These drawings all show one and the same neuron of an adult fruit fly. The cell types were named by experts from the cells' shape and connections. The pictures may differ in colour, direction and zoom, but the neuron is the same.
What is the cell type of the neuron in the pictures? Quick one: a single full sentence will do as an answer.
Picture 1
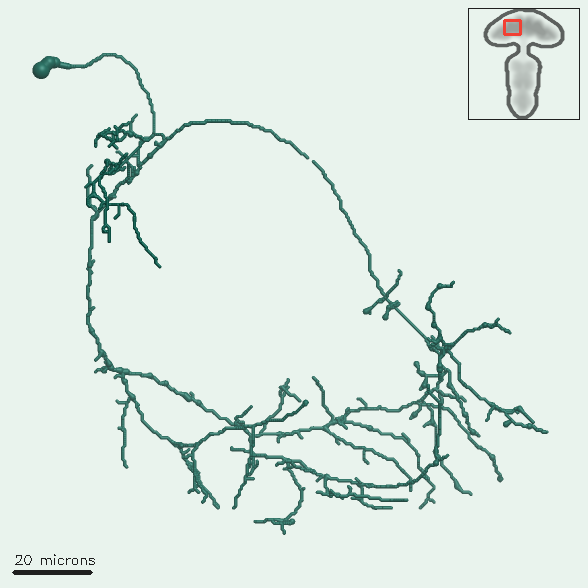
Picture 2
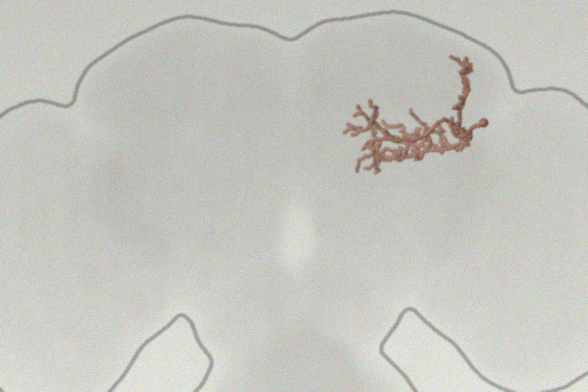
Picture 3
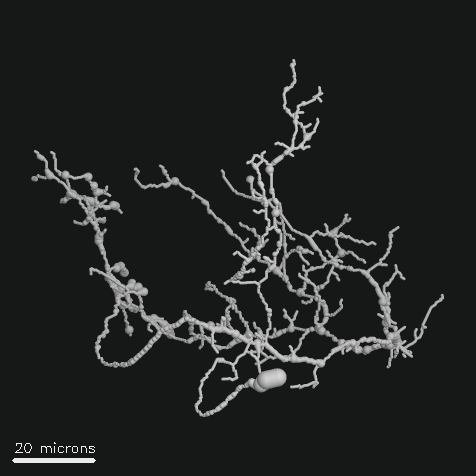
A cell of type PLP055 is what this neuron is.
